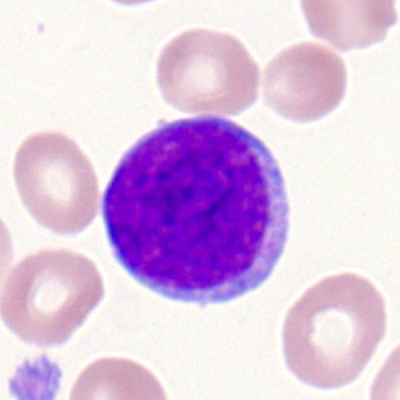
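Myeloblast, the cell in the middle of this stained blood smear. Looking around the nucleus, the cytoplasm forms only a thin rim, and that rim is widest on the right side of the cell. The rim is pale blue. Across the whole nucleus, the chromatin stains deep purple.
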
